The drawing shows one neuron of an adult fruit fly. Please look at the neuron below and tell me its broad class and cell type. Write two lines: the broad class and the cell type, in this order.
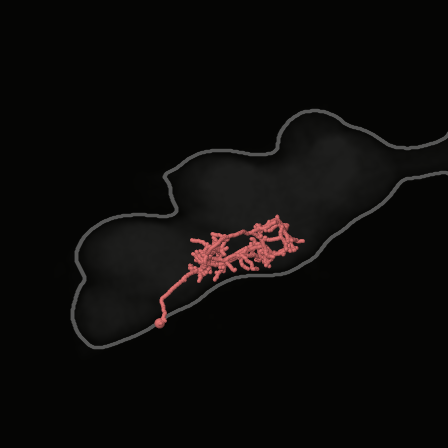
nerve-cord intrinsic neuron
INXXX146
